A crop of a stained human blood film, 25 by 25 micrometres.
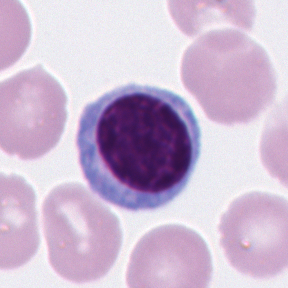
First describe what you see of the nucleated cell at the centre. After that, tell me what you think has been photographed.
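Look at the nucleus here: round to slightly oval, with no indentation. The chromatin's dark purple and coarsely clumped. Nothing in the cytoplasm either, no granules and no vacuoles. That one's a typical lymphocyte.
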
